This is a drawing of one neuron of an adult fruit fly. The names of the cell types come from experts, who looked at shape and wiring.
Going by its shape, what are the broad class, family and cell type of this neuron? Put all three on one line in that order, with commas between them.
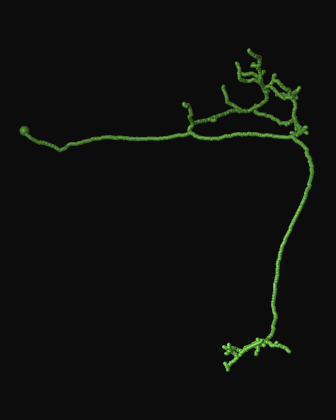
central-brain intrinsic neuron, hemilineage SMPpv2_dorsal, SMP261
